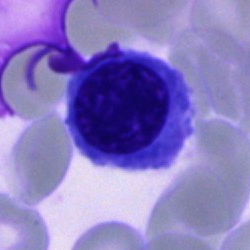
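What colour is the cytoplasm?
Deep blue.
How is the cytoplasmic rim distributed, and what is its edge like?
Wider on the lower right than on the upper left, with a slightly ruffled edge, most noticeably along the lower right.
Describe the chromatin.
Dark purple, with a patchy, clumped texture.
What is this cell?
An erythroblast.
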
